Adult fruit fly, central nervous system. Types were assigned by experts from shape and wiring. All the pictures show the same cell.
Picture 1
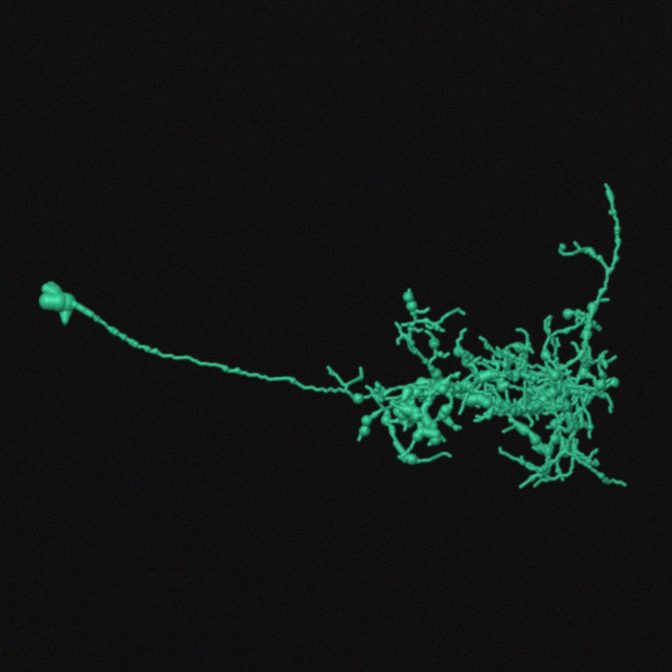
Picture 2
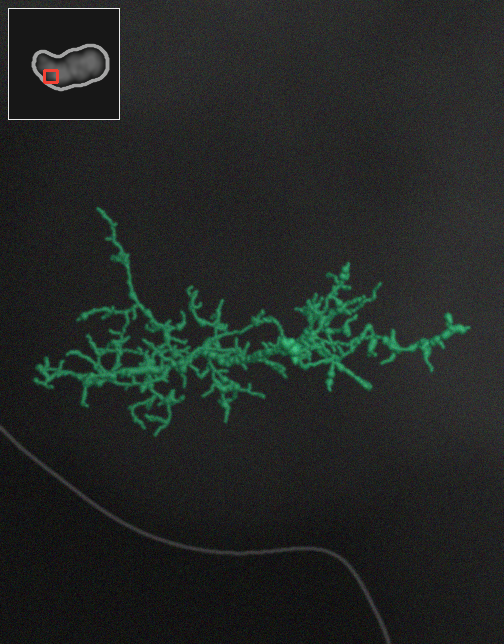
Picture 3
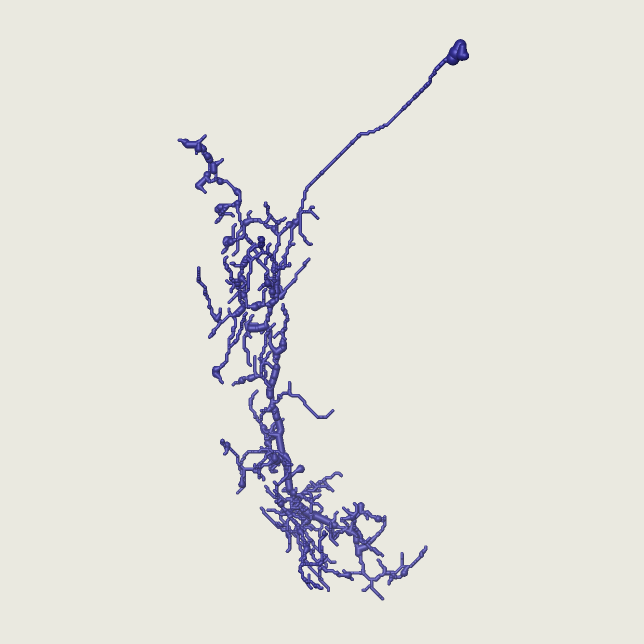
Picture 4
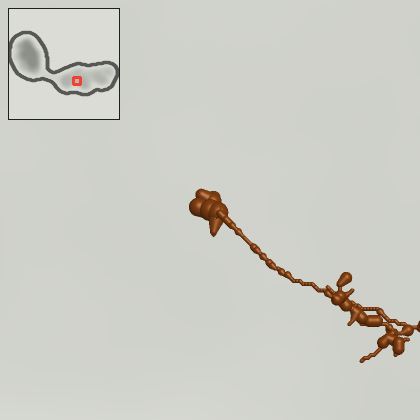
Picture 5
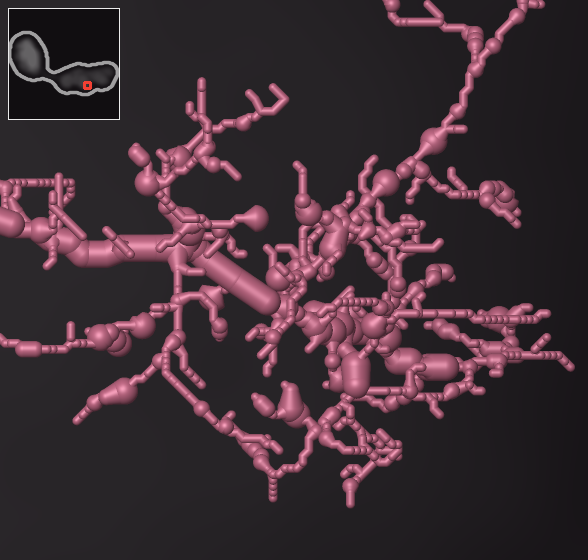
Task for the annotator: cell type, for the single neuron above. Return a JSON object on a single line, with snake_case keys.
{"cell_type": "IN09A027"}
